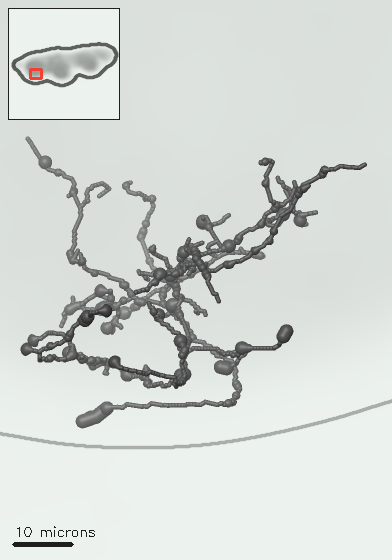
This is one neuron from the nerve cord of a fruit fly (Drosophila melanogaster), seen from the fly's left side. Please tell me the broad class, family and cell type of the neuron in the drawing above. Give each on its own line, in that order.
nerve-cord intrinsic neuron
hemilineage 01B
IN01B085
